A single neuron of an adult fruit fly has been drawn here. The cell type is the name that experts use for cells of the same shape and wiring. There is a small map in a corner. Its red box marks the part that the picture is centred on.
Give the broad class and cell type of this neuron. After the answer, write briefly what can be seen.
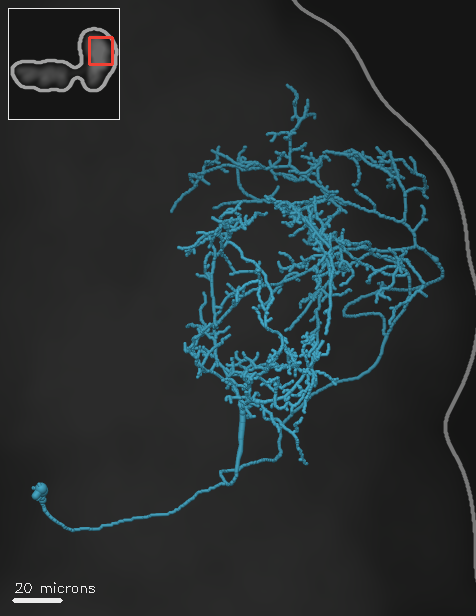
This is a central-brain intrinsic neuron. Its cell type is SMP577. The cell body can be seen at the lower left of the picture. By the scale bar it is about 200 microns tall in this view.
